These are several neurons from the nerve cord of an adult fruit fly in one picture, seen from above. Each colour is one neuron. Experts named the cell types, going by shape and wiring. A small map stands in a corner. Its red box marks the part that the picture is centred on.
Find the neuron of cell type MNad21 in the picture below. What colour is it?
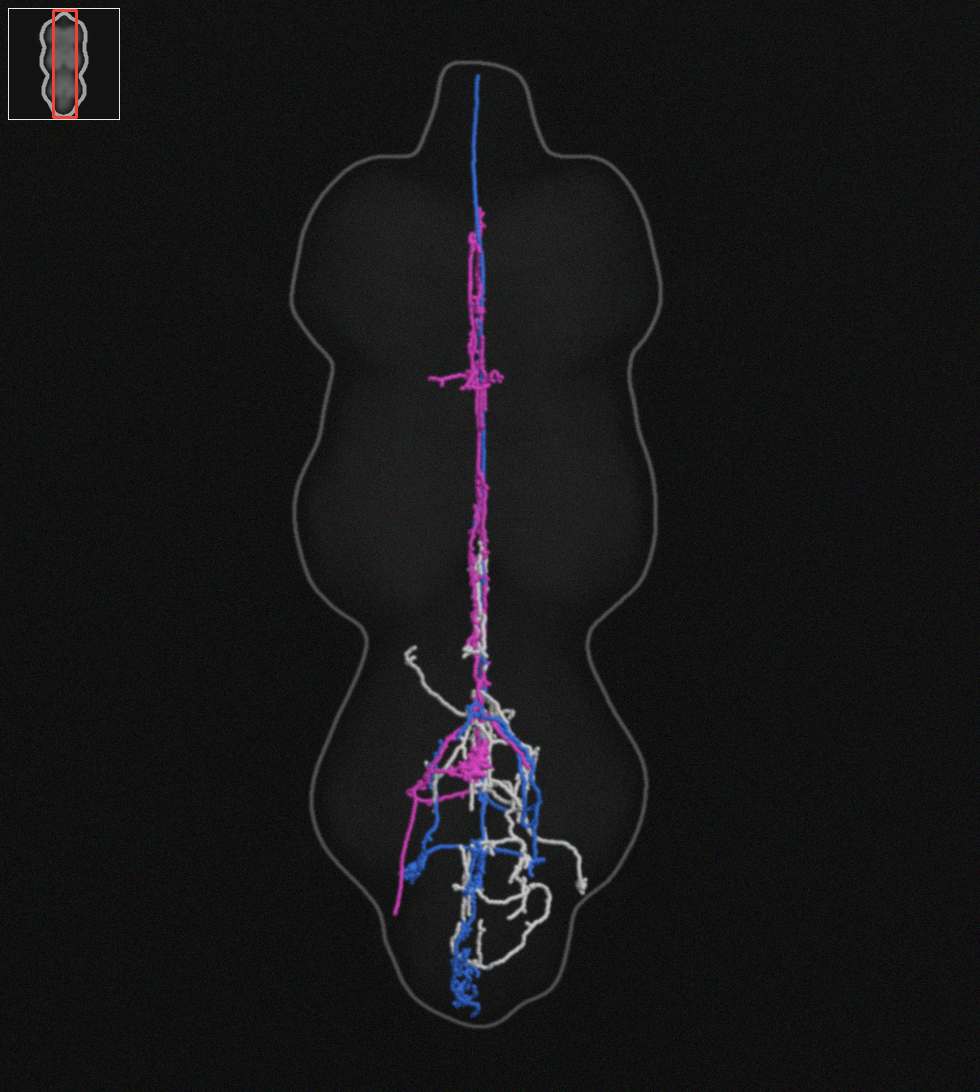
magenta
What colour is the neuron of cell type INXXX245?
white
